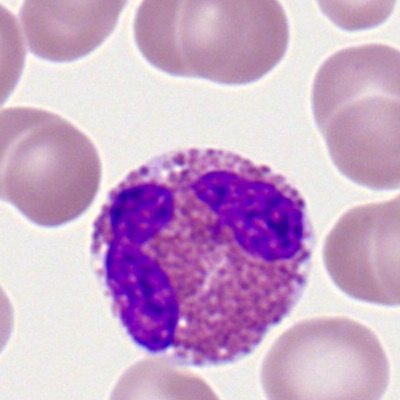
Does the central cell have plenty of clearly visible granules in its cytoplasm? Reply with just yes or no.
Yes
